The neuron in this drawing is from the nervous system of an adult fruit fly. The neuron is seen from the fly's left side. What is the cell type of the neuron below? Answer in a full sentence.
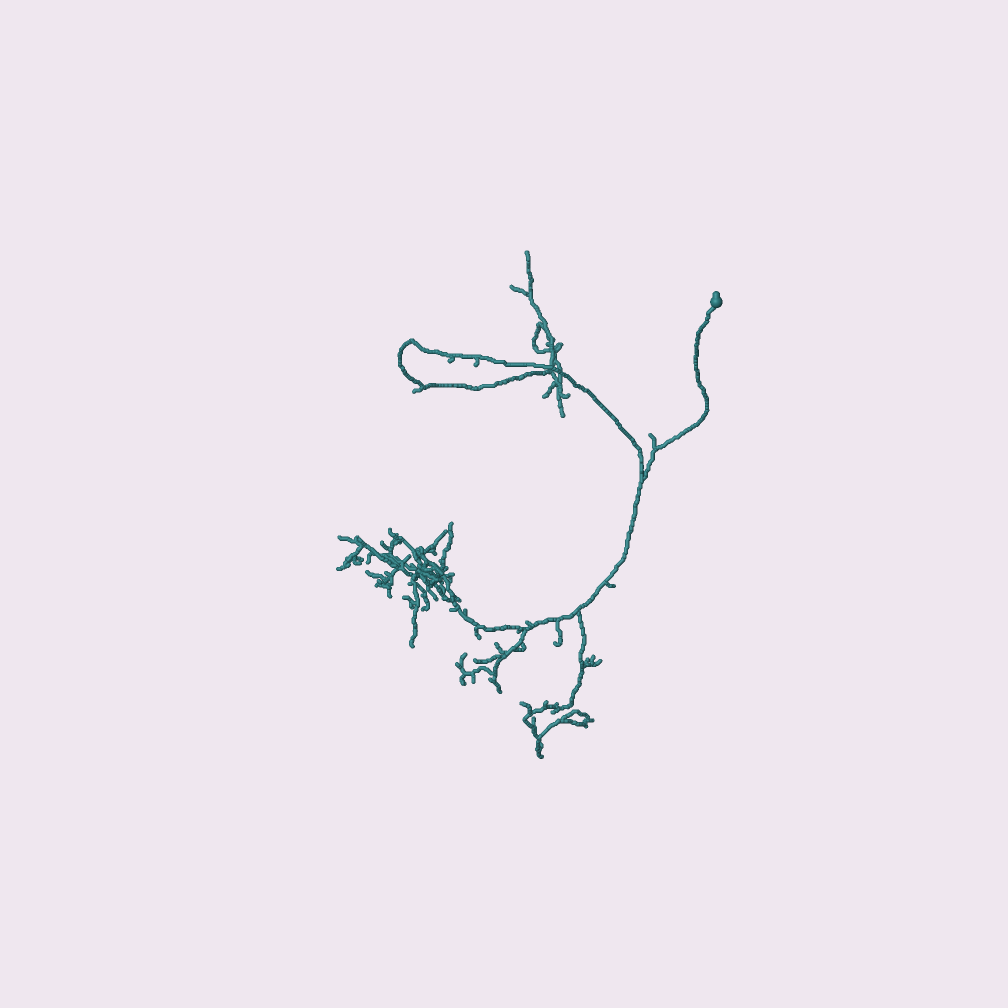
The cell type is CL252.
